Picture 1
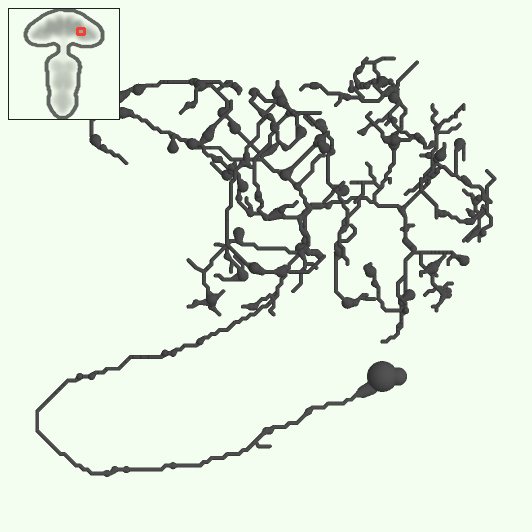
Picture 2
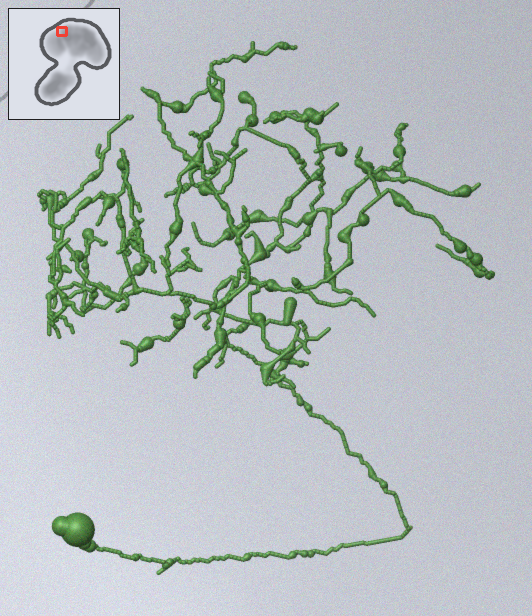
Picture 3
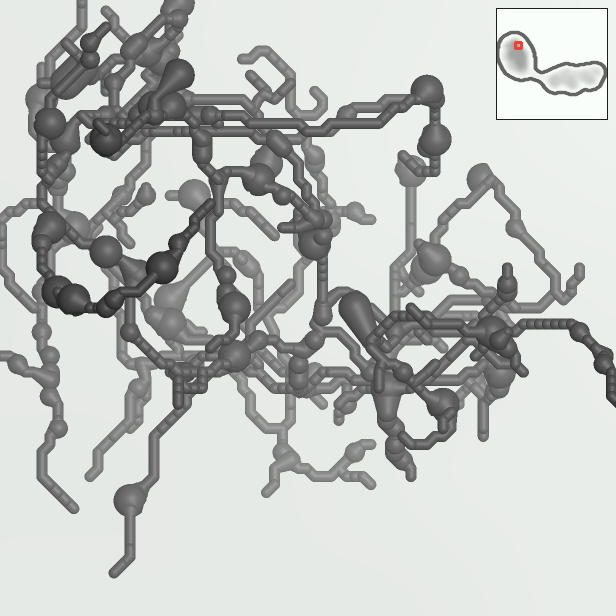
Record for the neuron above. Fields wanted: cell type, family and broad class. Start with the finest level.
CB1247; hemilineage LHp1; central-brain intrinsic neuron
